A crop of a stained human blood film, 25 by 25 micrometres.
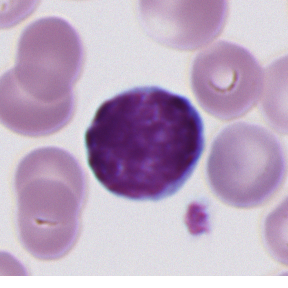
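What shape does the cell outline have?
Round and smooth, as far as I can tell.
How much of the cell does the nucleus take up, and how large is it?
It fills almost the whole cell, leaving only a very thin rim of cytoplasm at the edge; it seems round in outline and about 10 micrometres across.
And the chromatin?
Dark purple and densely clumped.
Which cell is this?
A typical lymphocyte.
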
